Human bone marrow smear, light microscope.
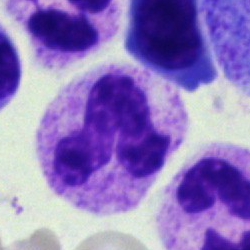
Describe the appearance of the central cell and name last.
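Nucleus: no nucleoli visible. Cytoplasm: abundant, pale pinkish-lilac in colour. Granules: fine, pinkish-purple, scattered throughout the cytoplasm. Vacuoles: none seen. Cell: segmented neutrophil.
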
